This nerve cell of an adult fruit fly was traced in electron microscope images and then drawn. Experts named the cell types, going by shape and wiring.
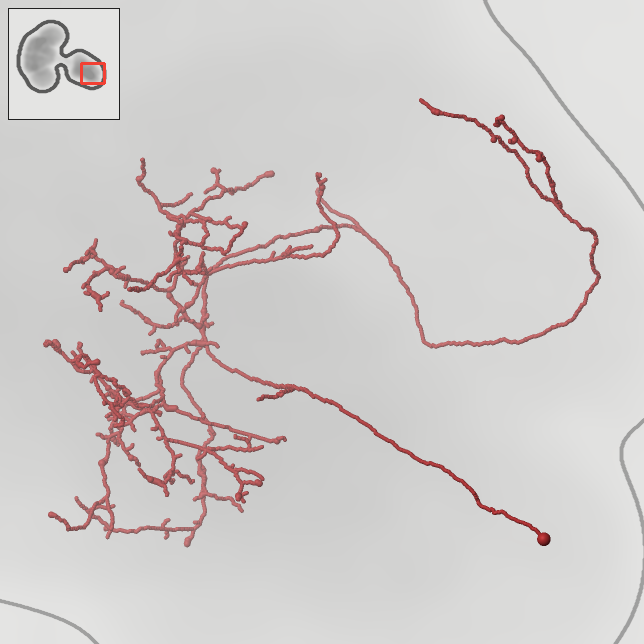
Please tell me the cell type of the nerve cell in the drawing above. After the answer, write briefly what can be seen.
The cell type is IN12B051. Its broad class is nerve-cord intrinsic neuron. The cell body can be seen at the lower right of the picture. The picture shows dozens of branch ends.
